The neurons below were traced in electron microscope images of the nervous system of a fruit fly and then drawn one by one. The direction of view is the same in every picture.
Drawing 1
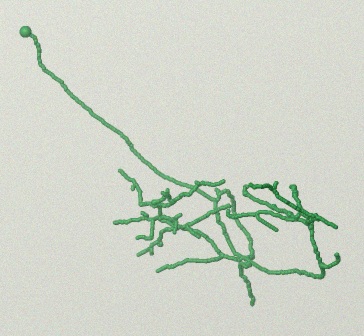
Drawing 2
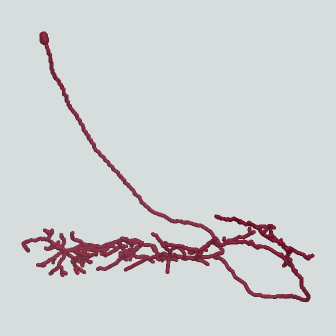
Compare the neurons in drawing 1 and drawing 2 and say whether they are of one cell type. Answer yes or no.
no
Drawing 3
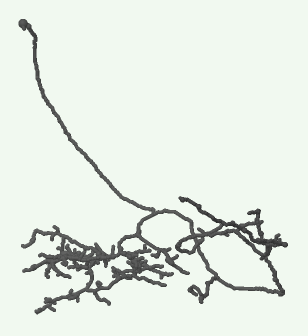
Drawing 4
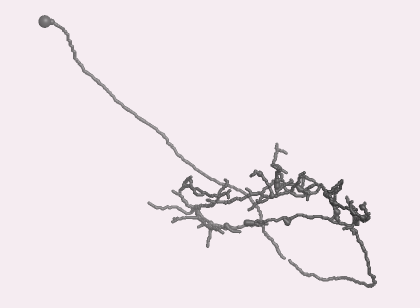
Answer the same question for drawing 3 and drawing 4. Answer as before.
no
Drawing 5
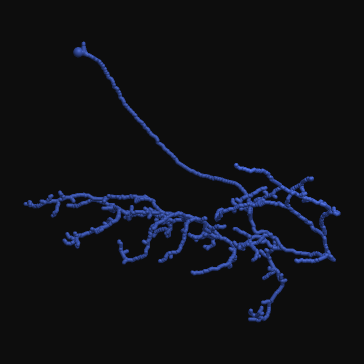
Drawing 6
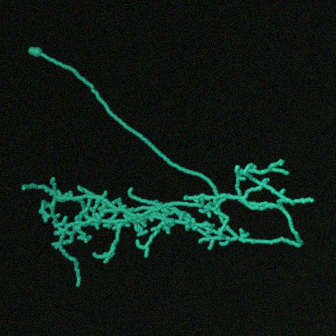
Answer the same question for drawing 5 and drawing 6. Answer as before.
no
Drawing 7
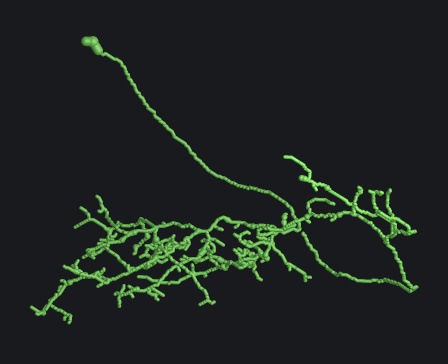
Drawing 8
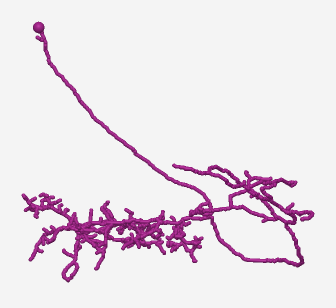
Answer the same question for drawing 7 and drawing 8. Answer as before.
yes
